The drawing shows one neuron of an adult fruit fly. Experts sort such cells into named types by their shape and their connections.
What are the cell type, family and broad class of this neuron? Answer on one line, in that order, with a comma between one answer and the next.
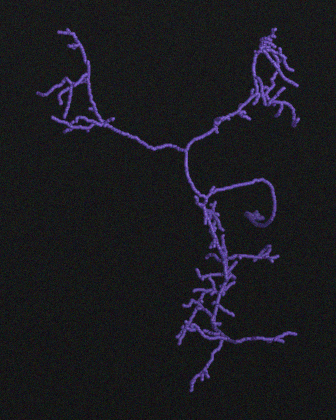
CL122_a, hemilineage PSa1, central-brain intrinsic neuron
